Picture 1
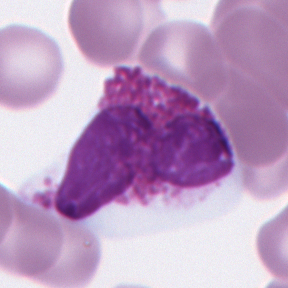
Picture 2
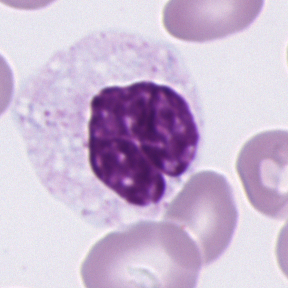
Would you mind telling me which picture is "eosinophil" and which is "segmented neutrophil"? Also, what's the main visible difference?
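Picture 1 is the eosinophil, and picture 2 is the segmented neutrophil. In picture 1 you'll find coarse reddish-purple granules crowded mainly above the nucleus, with pale cytoplasm below it holding few. In picture 2, fine pink-violet granules are scattered through abundant, very pale greyish cytoplasm.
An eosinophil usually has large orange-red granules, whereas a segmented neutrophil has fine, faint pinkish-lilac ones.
The nucleus in picture 1 is divided into two large lobes, left and right, the left one tapering toward the lower left. In picture 2 the nucleus is folded, with grooves dividing it into lobe-like parts, and its dark purple, condensed chromatin shows small paler gaps.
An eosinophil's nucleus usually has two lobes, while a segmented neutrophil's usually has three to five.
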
